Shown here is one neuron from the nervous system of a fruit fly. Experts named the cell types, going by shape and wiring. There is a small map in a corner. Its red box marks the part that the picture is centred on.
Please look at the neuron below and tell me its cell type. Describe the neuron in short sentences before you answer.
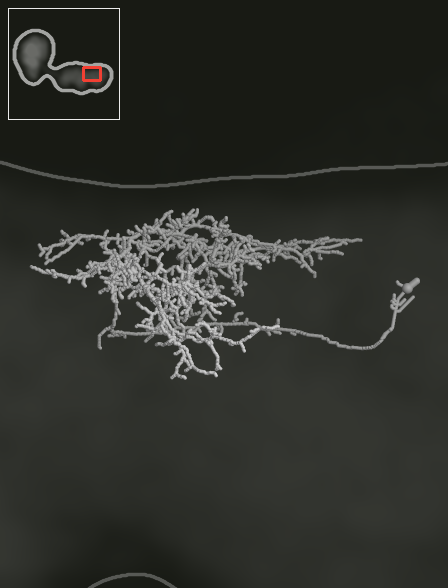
The cell body can be seen on the right of the picture. As drawn here it is wider than it is tall. Its broad class is nerve-cord intrinsic neuron. Its cell type is INXXX235.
